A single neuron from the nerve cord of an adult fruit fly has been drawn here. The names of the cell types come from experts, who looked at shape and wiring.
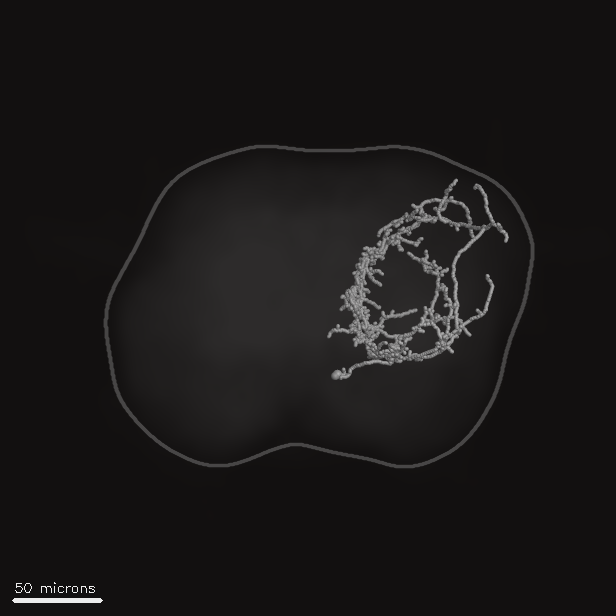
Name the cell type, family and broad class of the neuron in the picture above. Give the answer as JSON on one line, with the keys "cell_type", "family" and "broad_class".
{"cell_type": "IN04B053", "family": "hemilineage 04B", "broad_class": "nerve-cord intrinsic neuron"}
